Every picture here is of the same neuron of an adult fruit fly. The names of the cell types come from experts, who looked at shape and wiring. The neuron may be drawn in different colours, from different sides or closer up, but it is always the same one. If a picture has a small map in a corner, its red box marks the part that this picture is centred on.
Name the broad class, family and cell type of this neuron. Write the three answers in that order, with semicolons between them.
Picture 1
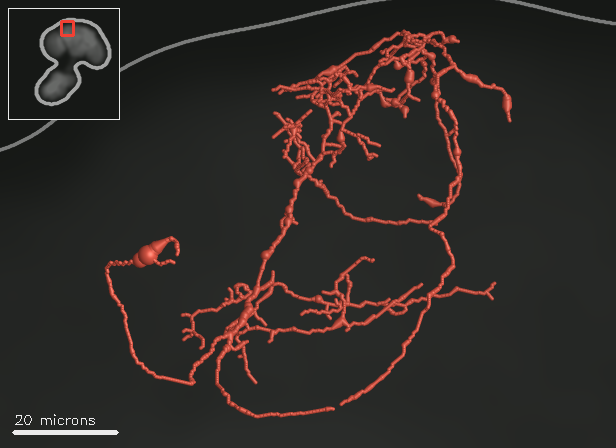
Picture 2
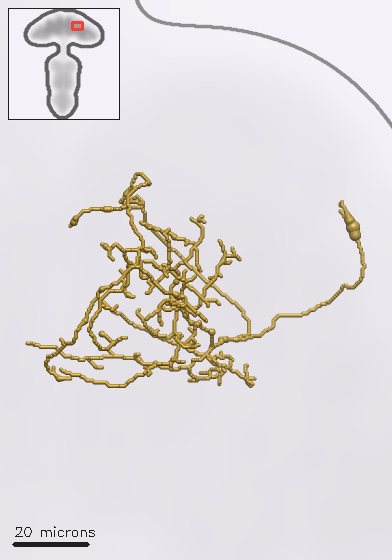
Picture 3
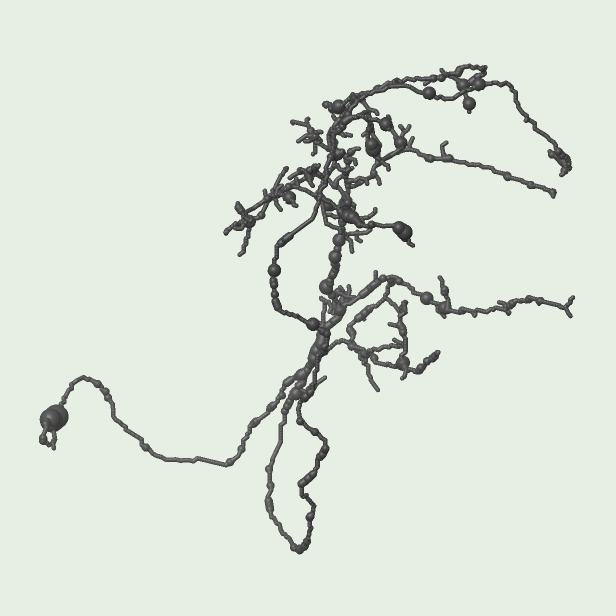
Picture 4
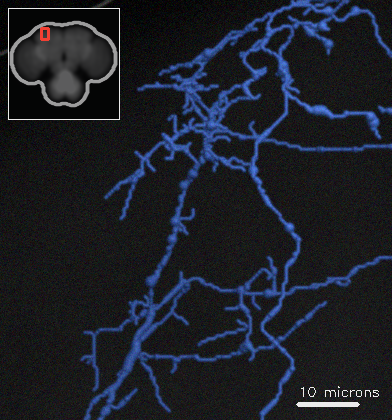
central-brain intrinsic neuron; hemilineage SLPal2; CB1759b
